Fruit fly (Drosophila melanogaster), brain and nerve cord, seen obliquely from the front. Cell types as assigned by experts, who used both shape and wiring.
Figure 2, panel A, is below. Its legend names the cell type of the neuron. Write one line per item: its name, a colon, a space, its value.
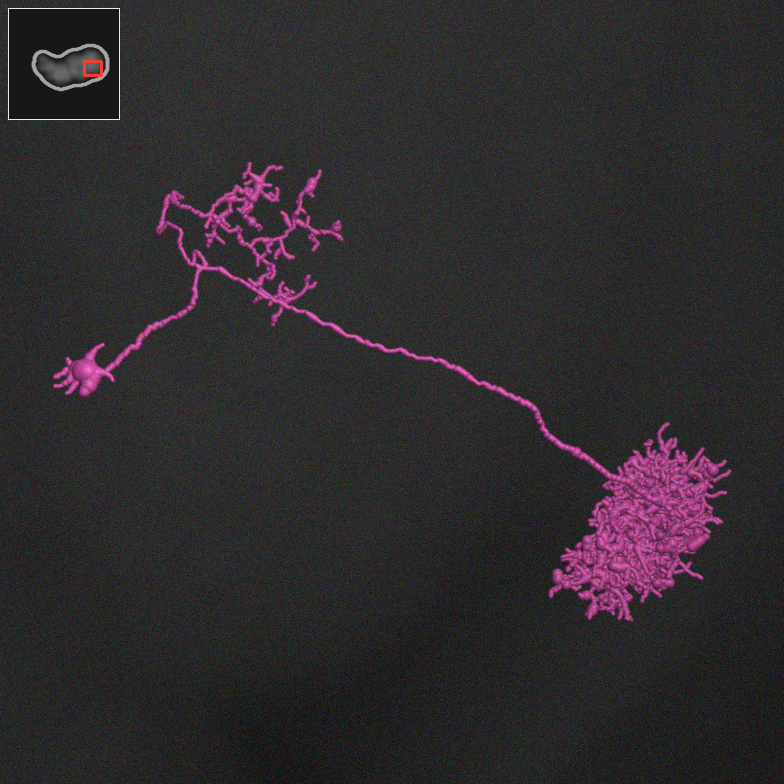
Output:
cell type: MeLo9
